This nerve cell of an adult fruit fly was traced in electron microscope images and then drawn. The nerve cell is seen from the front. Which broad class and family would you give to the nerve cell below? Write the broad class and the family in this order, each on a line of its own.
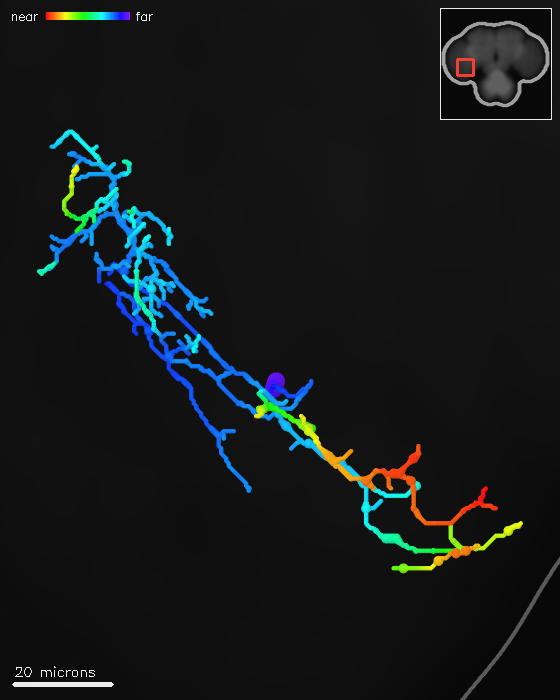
optic-lobe intrinsic neuron
LPi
